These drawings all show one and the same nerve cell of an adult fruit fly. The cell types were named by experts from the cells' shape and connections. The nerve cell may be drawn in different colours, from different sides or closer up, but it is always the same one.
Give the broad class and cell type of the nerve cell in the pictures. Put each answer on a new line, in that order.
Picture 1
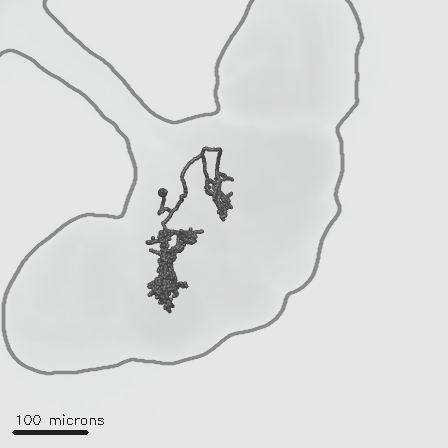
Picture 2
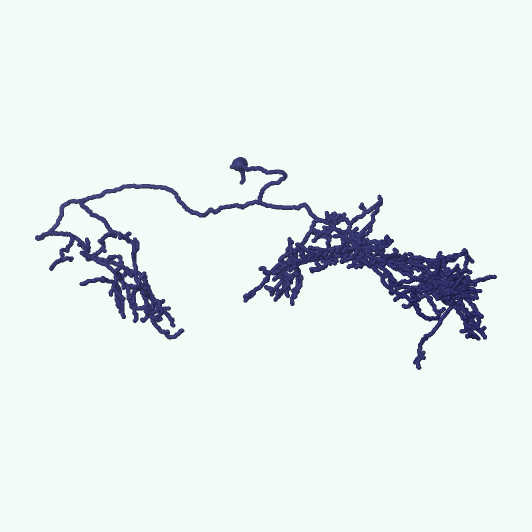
central-brain intrinsic neuron
IB065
